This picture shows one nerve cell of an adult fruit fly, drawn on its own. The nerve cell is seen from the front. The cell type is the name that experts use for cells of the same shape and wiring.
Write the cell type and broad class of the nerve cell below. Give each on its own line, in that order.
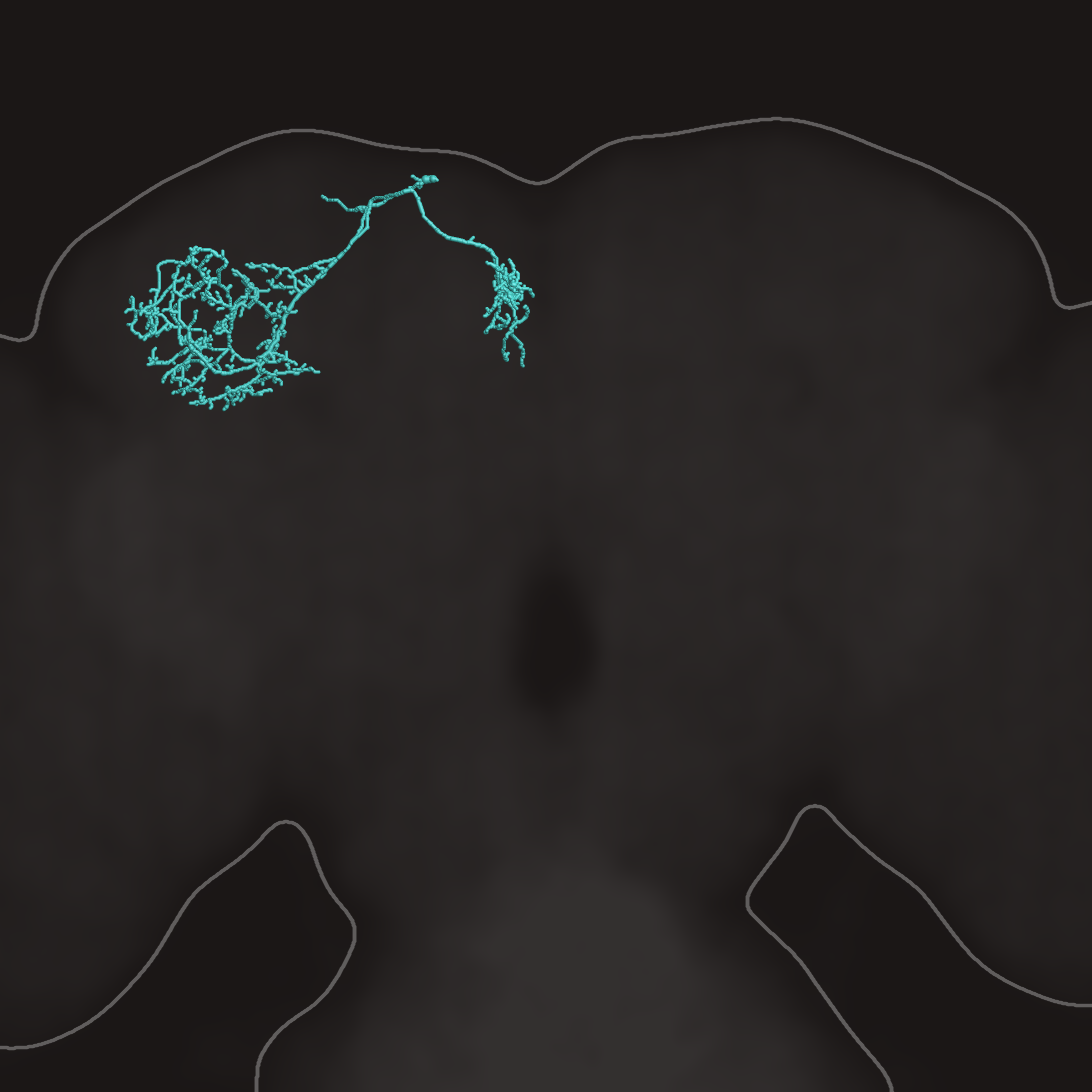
SLP443
central-brain intrinsic neuron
